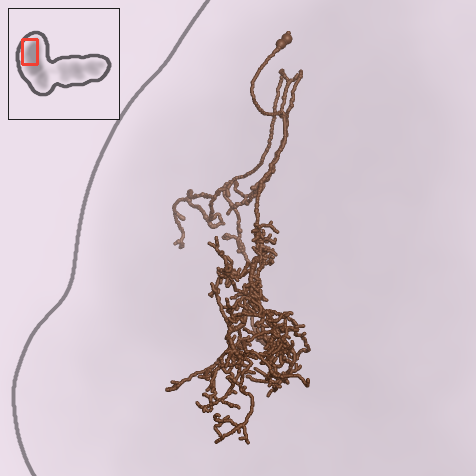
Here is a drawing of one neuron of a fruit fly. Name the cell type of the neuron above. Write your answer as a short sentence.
The cell type is AVLP761m.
